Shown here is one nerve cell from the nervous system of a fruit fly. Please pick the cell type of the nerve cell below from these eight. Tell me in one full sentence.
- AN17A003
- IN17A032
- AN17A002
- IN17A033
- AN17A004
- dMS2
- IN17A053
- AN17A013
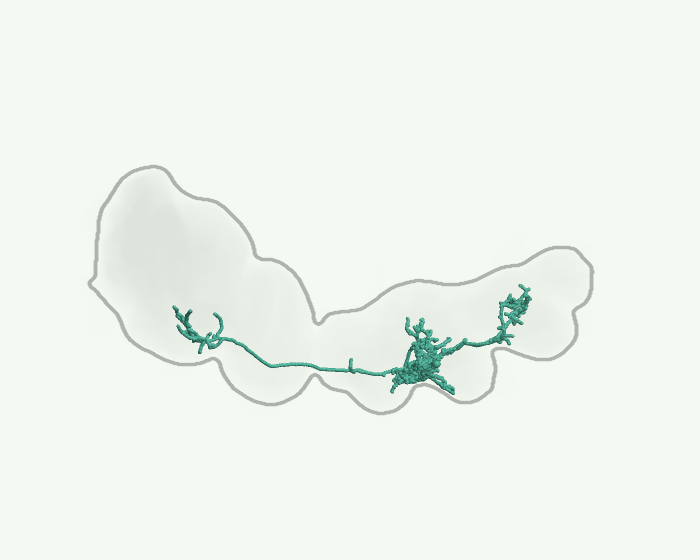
To this nerve cell applies the cell type name AN17A004.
